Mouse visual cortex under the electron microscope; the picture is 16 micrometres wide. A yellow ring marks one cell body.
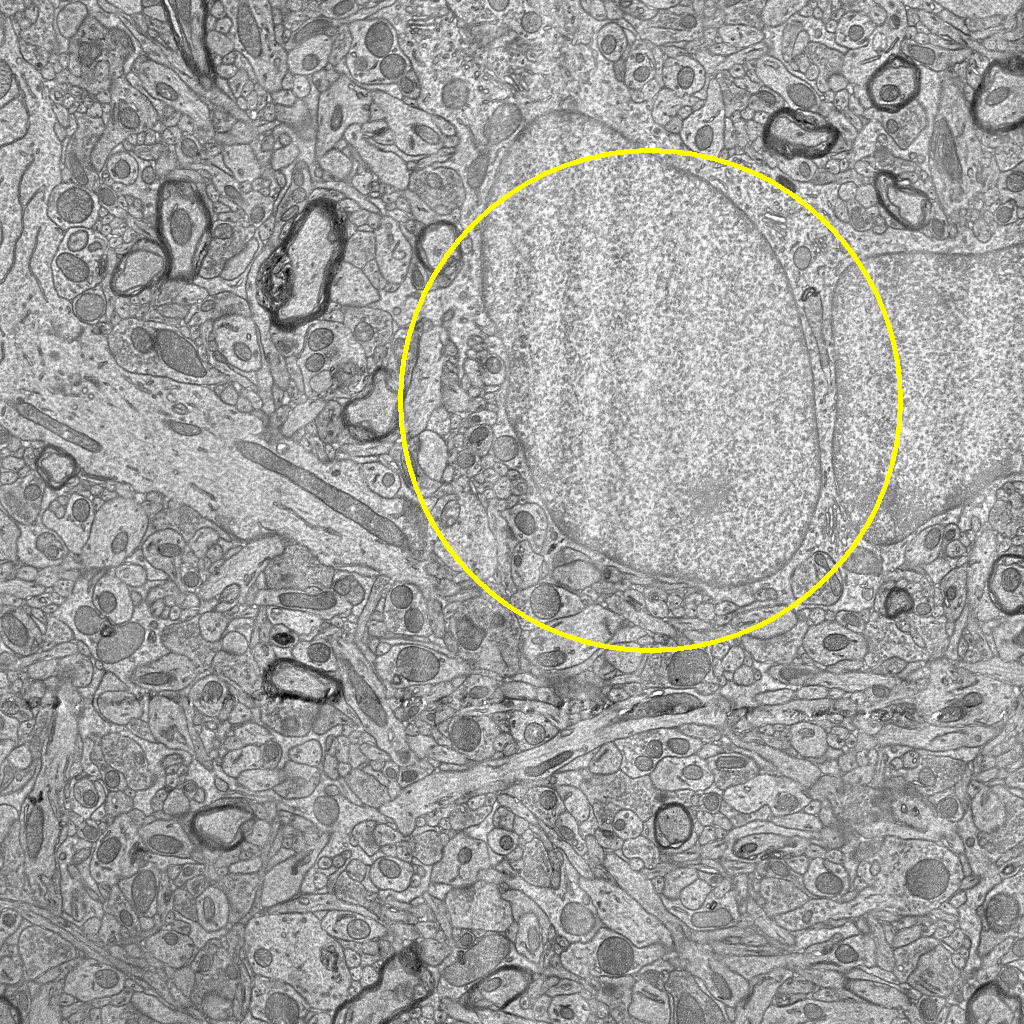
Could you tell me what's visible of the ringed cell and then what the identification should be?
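So here you've got a large upright oval nucleus with a smooth outline, and nearly all of it sits within the section, filling most of the ring. Chromatin's pale and finely granular, no dark clumps against the envelope. Those faint vertical stripes across it are an imaging artefact. That's an astrocyte.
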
